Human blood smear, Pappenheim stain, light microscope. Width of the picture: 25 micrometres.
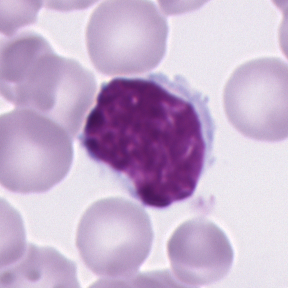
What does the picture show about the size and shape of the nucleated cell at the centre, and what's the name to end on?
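Along the right side of the cell runs most of its cytoplasm, a thin pale blue-grey rim, and fine, ragged hair-like projections fringe that right edge. No granules are visible in the cytoplasm, and it holds no vacuoles. The cell is about 12 micrometres across, with the nucleus filling about 80% of its area. We have here a typical lymphocyte.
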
